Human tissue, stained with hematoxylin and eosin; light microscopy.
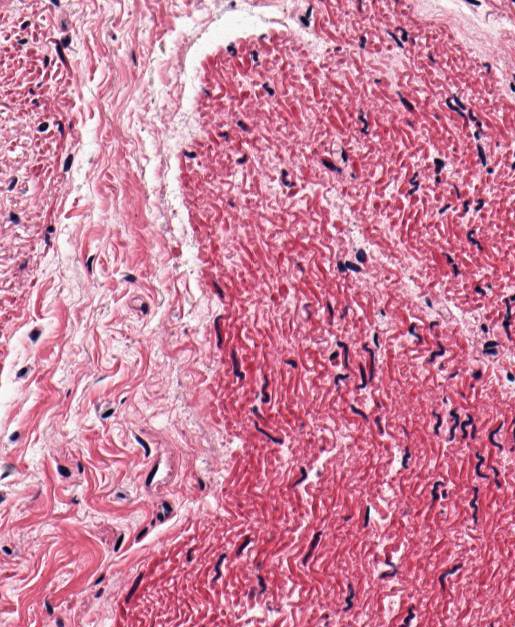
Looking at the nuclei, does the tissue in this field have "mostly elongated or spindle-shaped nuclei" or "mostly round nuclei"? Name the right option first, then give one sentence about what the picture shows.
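Mostly elongated or spindle-shaped nuclei. The nuclei scattered through the right-hand region are dark, elongated and often wavy or S-shaped.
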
